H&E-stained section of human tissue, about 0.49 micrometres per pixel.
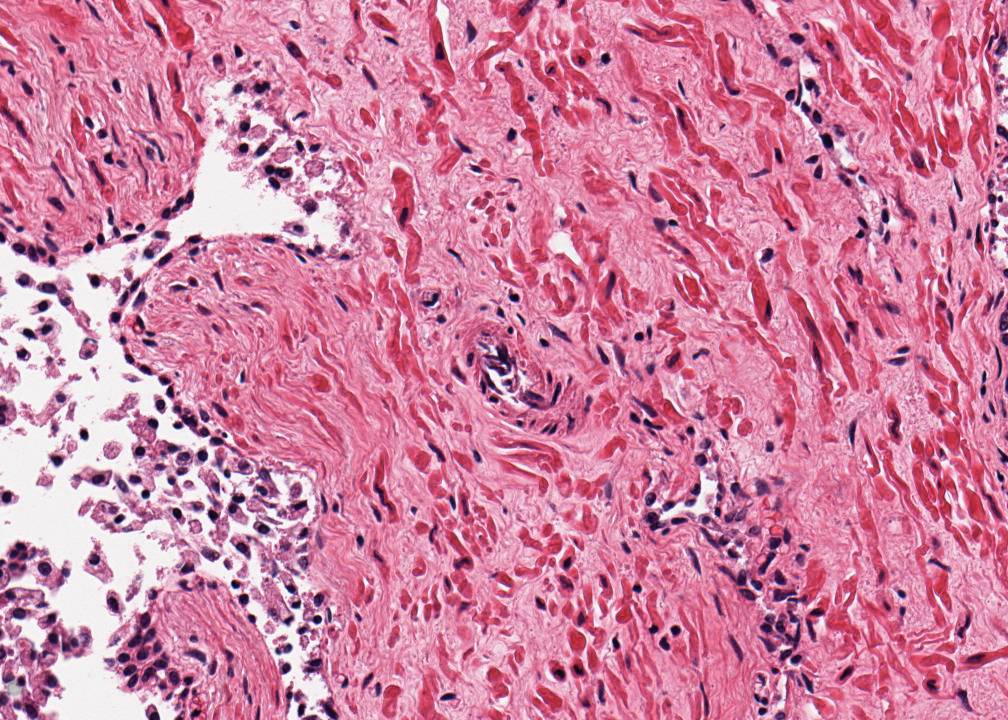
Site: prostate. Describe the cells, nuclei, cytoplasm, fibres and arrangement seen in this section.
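Dense pink fibrous tissue fills the centre and right; an open space borders the left edge. Most of its small dark nuclei are slender spindles. Near the centre, concentric pink layers encircle a small vessel, its narrow lumen holding a few dark nuclei. Small round dark-nucleated cells cluster loosely at lower centre and along the left space.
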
